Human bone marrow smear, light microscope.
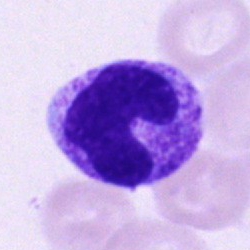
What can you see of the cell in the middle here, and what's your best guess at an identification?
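Look first at the outline: smooth, rounded and oval. Now the nucleus, deeply indented on its right side so that it curves into a C-like shape. Its chromatin is dense and dark purple, and no nucleoli can be seen in it. That is a band neutrophil.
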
